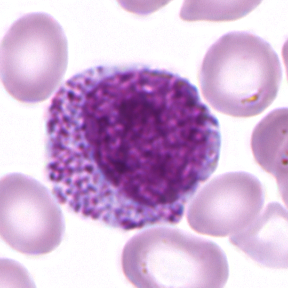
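Myelocyte at the centre of a peripheral blood smear. It's roughly round in outline, and the cytoplasm holds coarse dark purple granules. You'll notice they're most crowded on the left side of the cell. Between them, the cytoplasm is pale lilac.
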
